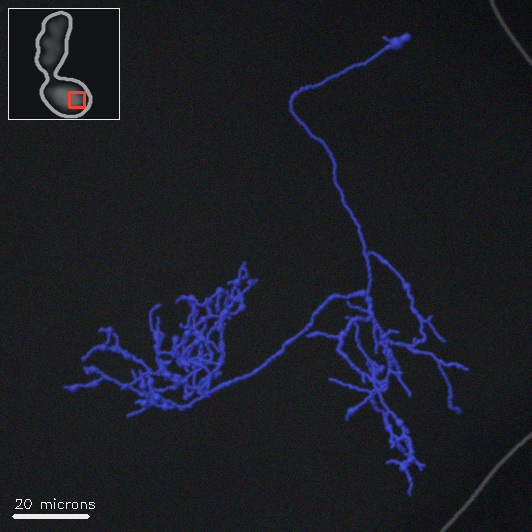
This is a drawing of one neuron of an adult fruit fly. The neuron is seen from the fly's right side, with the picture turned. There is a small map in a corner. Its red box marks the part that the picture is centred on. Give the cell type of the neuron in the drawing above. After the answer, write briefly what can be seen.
It is of cell type FB6Y. This is a central-brain intrinsic neuron. The cell body is at the upper right of the picture. From top to bottom in the picture it spans about 120 microns. Dozens of branch ends can be seen.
